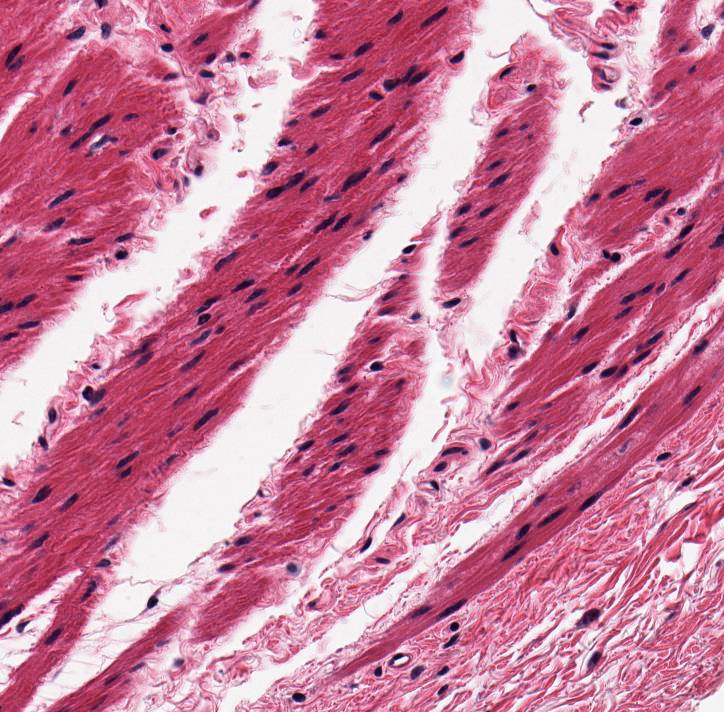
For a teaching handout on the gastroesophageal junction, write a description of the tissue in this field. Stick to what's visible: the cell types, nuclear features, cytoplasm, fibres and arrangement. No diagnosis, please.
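The muscle nuclei are elongated and cigar-shaped, aligned with the long axis of the bundles. Loose, wavy pink connective tissue fibres fringe the bundle edges within the clefts. In the lower right corner, paler, finely wavy fibrous tissue holds fewer nuclei. No epithelium is present anywhere.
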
